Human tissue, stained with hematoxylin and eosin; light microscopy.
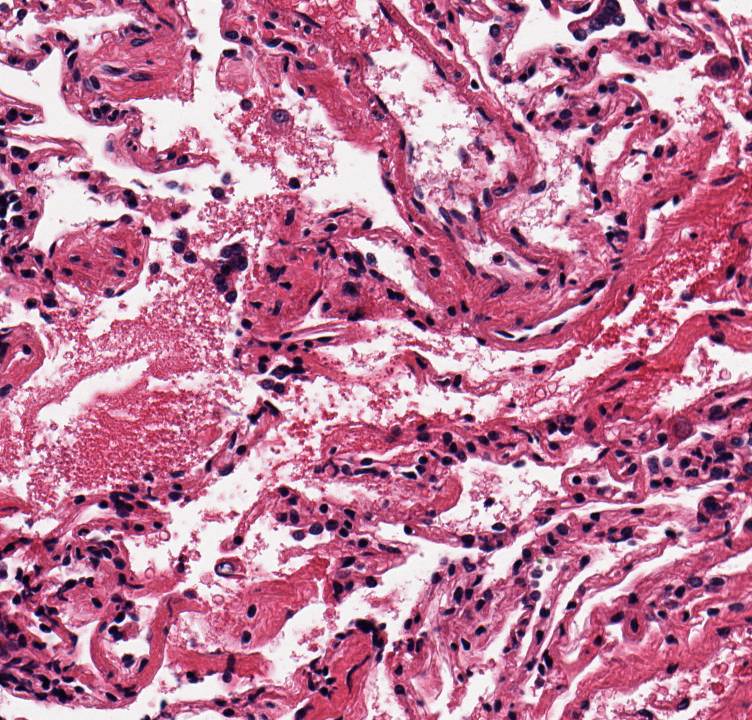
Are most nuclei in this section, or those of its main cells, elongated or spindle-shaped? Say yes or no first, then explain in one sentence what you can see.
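Yes. Most nuclei in the strands are small, dark and elongated, lying along the length of the strands.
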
